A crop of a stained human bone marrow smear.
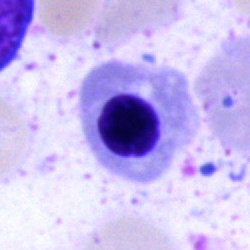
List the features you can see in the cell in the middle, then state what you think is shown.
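Looking at the outline first, I see it is irregular, with gentle bulges instead of a smooth circle. The chromatin is dense and very dark purple. A broad band of cytoplasm runs around the nucleus on every side, and I find no granules in it. So this is an erythroblast.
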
